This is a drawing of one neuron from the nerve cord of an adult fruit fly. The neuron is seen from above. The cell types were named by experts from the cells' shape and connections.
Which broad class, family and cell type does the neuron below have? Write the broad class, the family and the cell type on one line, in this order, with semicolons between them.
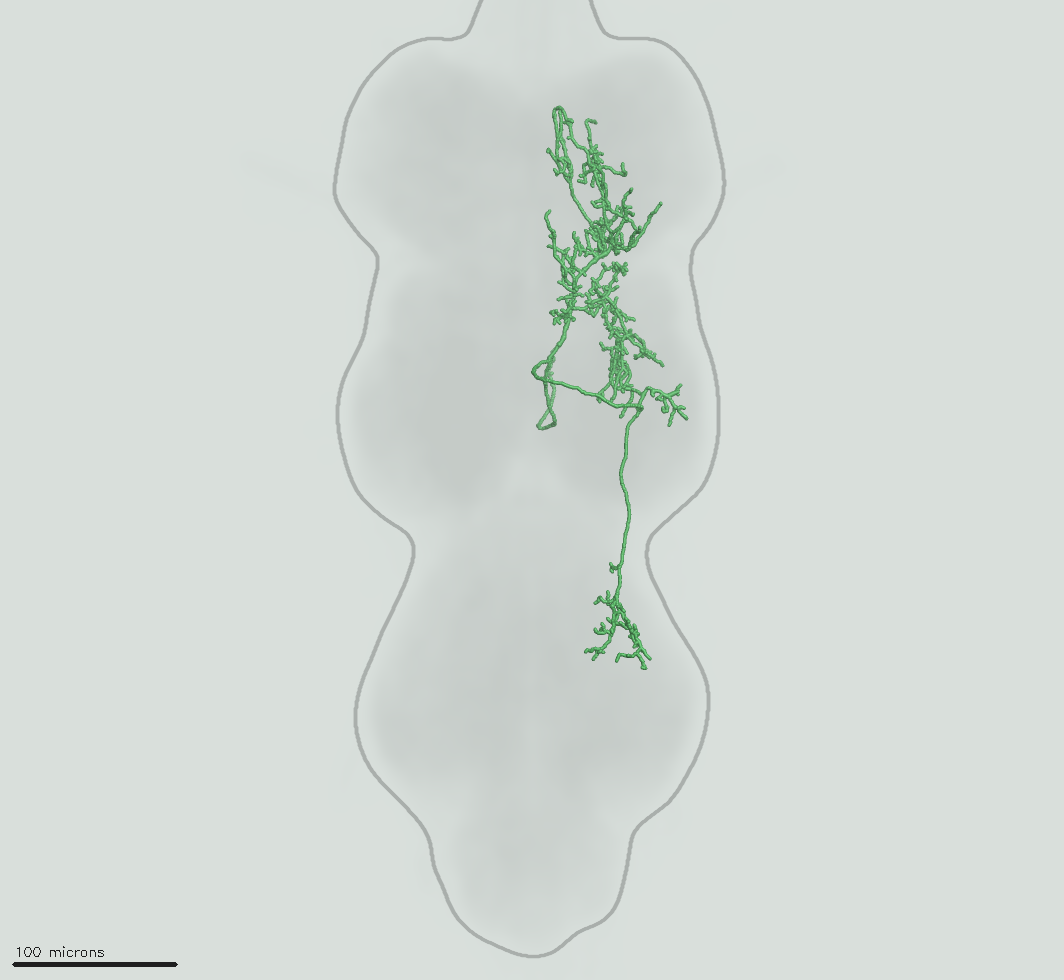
nerve-cord intrinsic neuron; hemilineage 06B; IN06B022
